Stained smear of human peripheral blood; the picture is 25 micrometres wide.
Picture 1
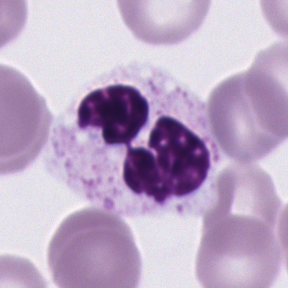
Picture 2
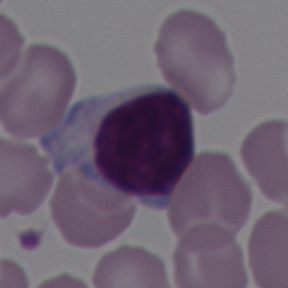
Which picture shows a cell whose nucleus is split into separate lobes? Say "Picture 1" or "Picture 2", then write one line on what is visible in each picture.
Picture 1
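What picture 1 shows: The nucleus is split into two main lobes, one upper left and one lower right.
What picture 2 shows: The nucleus is roughly round with a slightly angular outline and no indentation.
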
